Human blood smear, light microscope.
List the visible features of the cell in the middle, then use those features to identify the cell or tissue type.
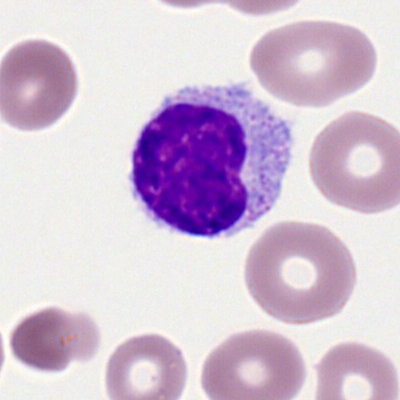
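Let's begin with the outline: it is roughly round, though the edge looks slightly frayed along the upper right. Now follow the nucleus, which has a single notch on its right side and so takes a kidney shape. Look closely and you'll find no nucleoli in it. Fine purplish granules are scattered through the cytoplasm. What you're looking at is a lymphocyte.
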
